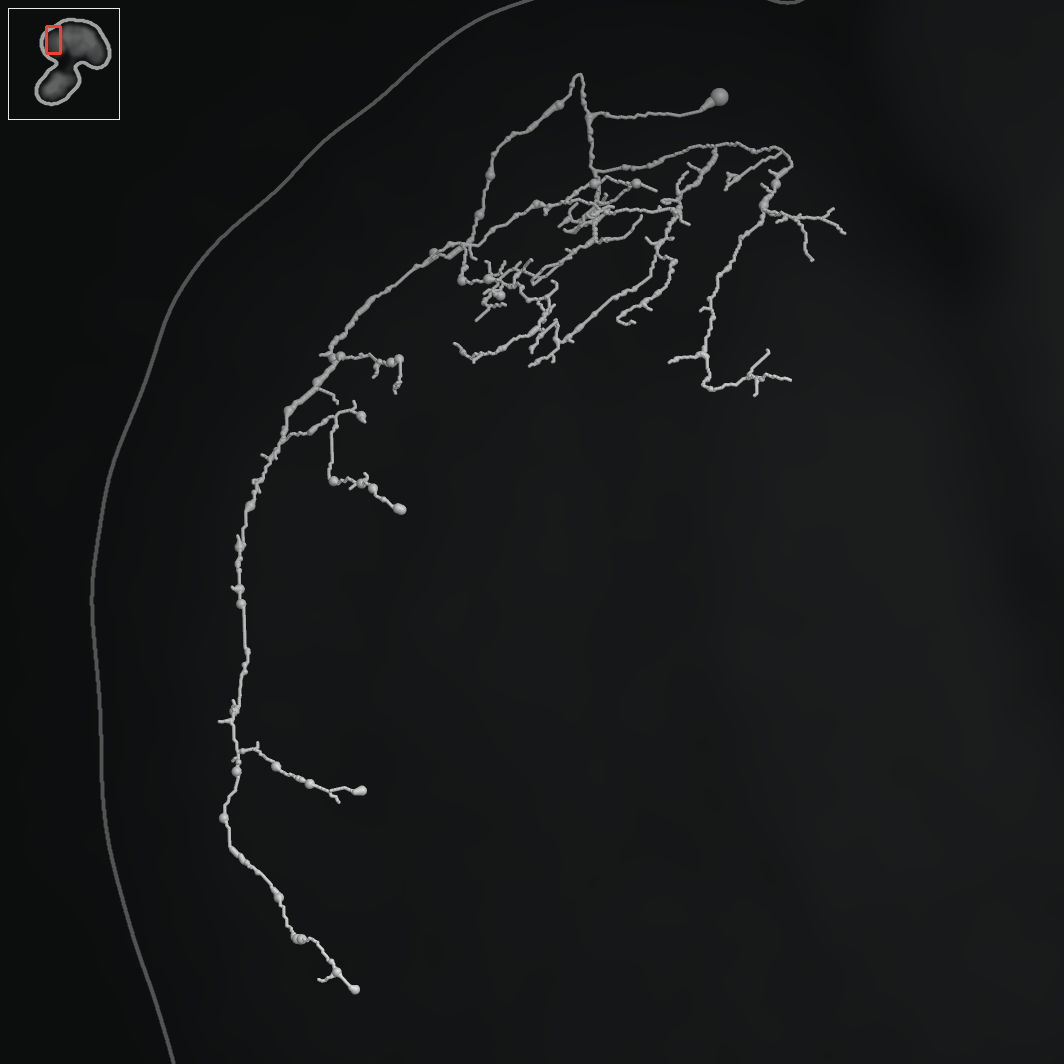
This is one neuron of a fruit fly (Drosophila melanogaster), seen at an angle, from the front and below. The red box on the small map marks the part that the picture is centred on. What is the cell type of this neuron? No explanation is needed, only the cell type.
Cm27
